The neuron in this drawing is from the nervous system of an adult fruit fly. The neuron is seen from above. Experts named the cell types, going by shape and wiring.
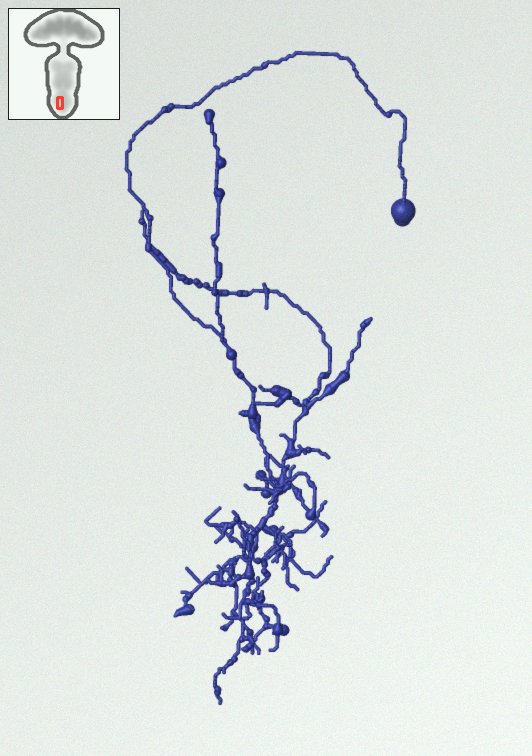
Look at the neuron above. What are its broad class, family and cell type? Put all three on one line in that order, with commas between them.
nerve-cord intrinsic neuron, hemilineage 14A, IN14A121_b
